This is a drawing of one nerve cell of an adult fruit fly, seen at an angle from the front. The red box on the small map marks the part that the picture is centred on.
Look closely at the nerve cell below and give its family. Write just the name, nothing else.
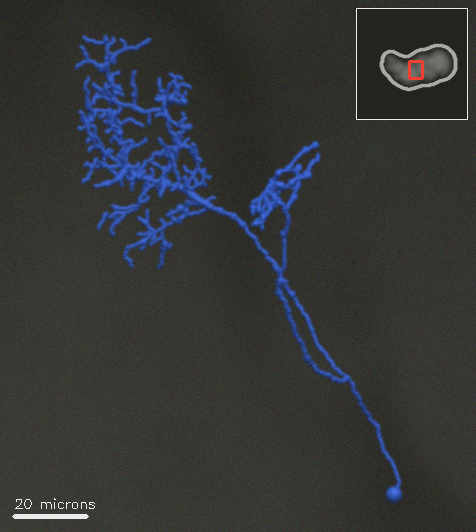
LC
